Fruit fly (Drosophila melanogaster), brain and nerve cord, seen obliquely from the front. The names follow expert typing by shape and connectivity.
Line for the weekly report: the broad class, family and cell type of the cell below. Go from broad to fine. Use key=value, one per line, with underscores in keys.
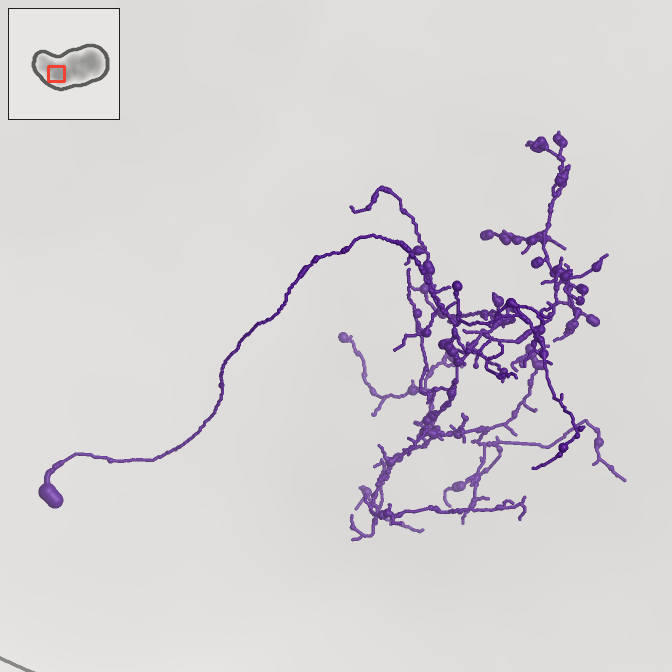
broad_class=nerve-cord intrinsic neuron
family=hemilineage 12B
cell_type=IN12B053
